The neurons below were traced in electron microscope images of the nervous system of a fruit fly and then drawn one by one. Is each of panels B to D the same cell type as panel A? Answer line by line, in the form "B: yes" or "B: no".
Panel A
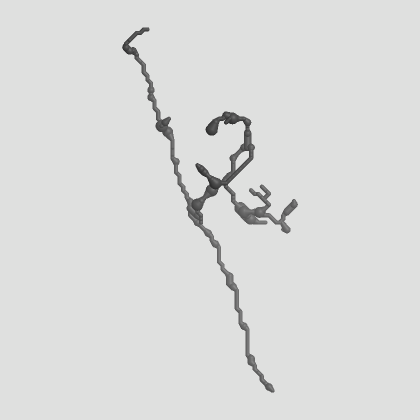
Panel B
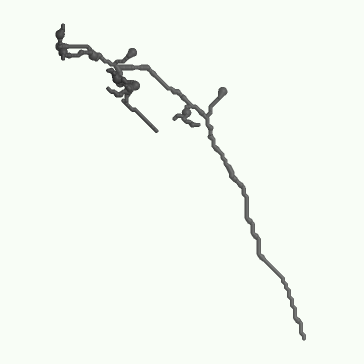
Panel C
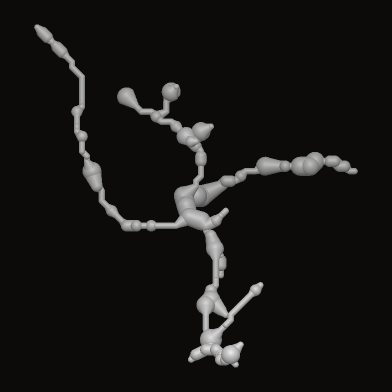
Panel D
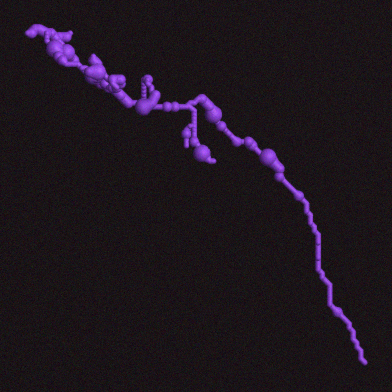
B: yes
C: no
D: yes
